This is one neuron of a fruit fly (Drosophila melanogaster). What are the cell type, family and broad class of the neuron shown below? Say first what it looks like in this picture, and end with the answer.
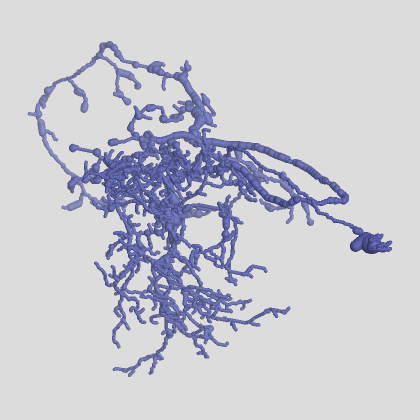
As drawn here it is about as wide as it is tall. Its cell type is IN19A040. Its family is hemilineage 19A. Its broad class is nerve-cord intrinsic neuron.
